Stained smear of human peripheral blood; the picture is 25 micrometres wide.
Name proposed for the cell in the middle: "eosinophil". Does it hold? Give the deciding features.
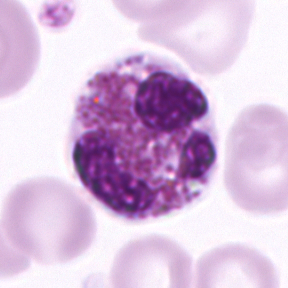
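Here's a round cell with a smooth edge, about 14 micrometres across. The nucleus falls into three separate lobes, the largest at the lower left, and the chromatin is dense, dark purple and coarsely clumped. Many reddish-pink granules pack the cytoplasm, sitting beside the lobes without hiding them.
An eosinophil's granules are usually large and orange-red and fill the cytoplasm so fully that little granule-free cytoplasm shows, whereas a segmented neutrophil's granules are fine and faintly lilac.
Densely packed reddish-pink granules therefore sit with eosinophil rather than segmented neutrophil.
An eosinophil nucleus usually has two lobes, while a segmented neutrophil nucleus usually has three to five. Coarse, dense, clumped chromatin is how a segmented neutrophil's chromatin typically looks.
So the three lobes lean toward segmented neutrophil, and the chromatin does not count against that name. Still, the granules carry more weight, and the name eosinophil fits this cell.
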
